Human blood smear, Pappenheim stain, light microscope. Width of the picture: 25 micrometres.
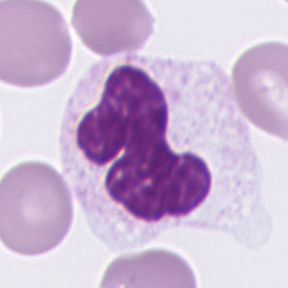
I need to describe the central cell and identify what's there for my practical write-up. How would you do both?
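Starting with the shape, the outline is irregular, not round, and at the lower right the edge bulges out in a short, blunt projection. The chromatin takes a dark purple stain. Fine pinkish-purple granules are scattered through the cytoplasm. This is a band neutrophil.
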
